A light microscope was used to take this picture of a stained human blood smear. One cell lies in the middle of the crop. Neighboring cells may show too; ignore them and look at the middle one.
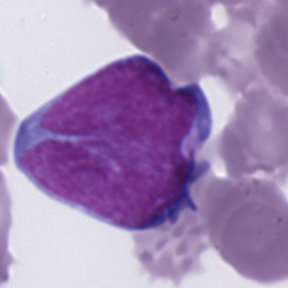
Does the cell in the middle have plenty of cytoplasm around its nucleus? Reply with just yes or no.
No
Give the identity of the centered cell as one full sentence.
The cell in the middle of this crop is a myeloblast.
